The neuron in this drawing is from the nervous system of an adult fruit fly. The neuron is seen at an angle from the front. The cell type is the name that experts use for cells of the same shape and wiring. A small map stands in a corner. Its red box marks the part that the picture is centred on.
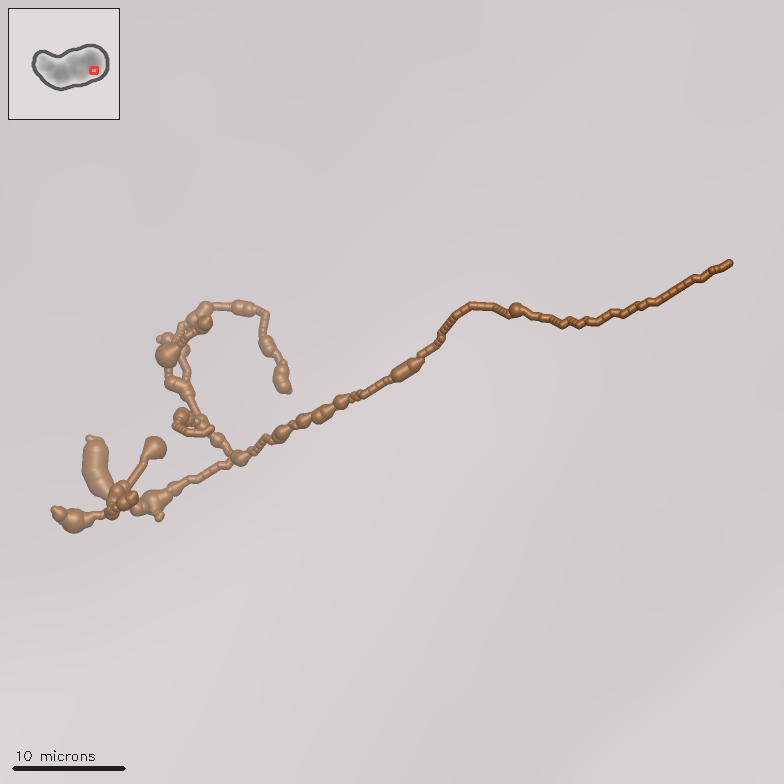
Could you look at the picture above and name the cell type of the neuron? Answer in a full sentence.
The cell type is ORN_VL1.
